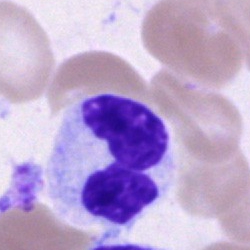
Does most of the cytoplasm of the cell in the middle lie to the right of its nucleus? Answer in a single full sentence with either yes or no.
No, the nucleus of this cell lies toward the right instead.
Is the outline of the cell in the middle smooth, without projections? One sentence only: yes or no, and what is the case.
Yes, it is a smooth edge that the cell has.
